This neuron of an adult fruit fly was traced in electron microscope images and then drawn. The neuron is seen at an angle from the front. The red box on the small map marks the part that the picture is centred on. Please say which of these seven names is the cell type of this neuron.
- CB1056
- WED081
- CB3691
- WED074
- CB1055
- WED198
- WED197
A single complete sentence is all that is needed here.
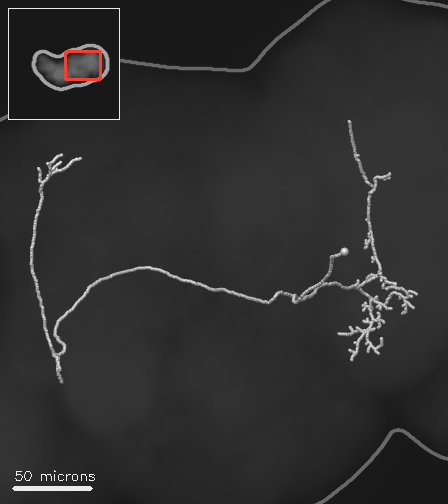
The neuron is typed under the name CB1055.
